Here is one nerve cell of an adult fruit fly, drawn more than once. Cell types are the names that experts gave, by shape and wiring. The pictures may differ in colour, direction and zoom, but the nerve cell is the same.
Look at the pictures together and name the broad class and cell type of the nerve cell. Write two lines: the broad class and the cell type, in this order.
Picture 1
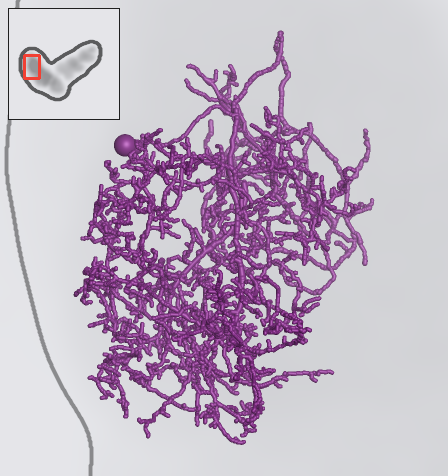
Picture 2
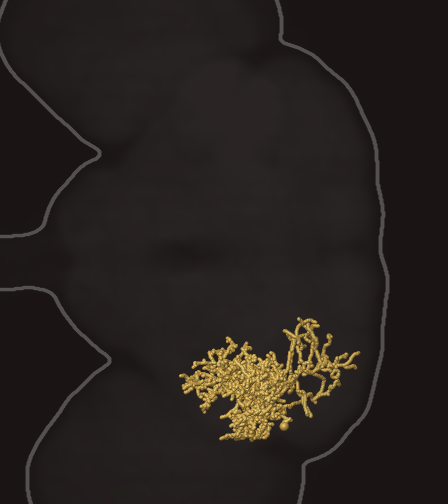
central-brain intrinsic neuron
AVLP053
